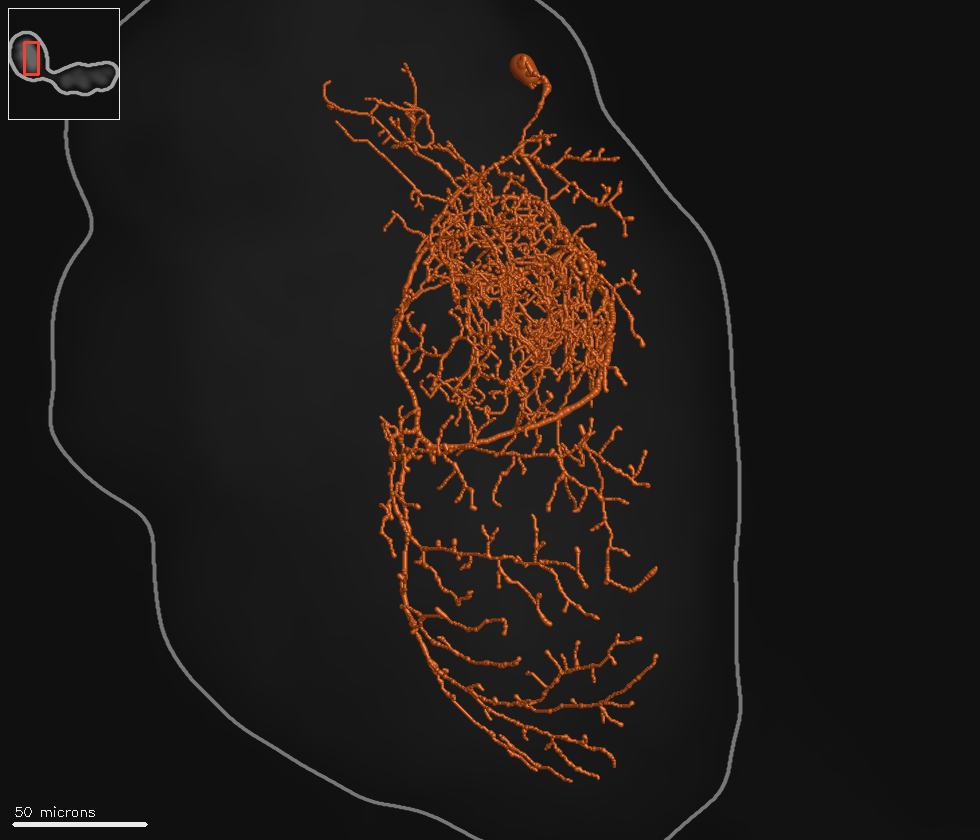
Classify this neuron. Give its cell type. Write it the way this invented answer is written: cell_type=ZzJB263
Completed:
cell_type=MeVC2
